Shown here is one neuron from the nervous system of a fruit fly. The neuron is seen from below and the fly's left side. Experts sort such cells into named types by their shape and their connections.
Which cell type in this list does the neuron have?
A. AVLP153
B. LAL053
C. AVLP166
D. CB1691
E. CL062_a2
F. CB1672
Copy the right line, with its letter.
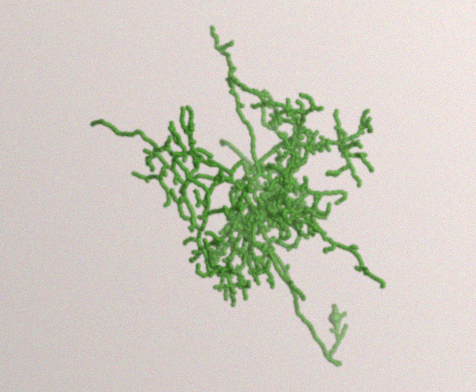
B. LAL053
